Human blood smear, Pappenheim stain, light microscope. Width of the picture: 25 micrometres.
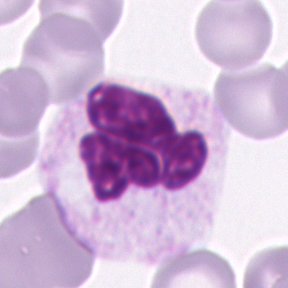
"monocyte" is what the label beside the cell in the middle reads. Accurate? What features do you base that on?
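No, I'd call this a segmented neutrophil rather than a monocyte. What settles it for me is the nucleus. It's split into several lobes crowded together, and its chromatin is dense and deep purple.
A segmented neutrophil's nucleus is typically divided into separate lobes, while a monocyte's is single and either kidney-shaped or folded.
Then there's the cytoplasm. It's pale pinkish-lilac, with fine, scattered pinkish-violet granules and no vacuoles.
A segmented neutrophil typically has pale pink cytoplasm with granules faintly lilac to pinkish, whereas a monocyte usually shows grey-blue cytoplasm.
The cytoplasm is abundant, though, and that wouldn't count against a monocyte.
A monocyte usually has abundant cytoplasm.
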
